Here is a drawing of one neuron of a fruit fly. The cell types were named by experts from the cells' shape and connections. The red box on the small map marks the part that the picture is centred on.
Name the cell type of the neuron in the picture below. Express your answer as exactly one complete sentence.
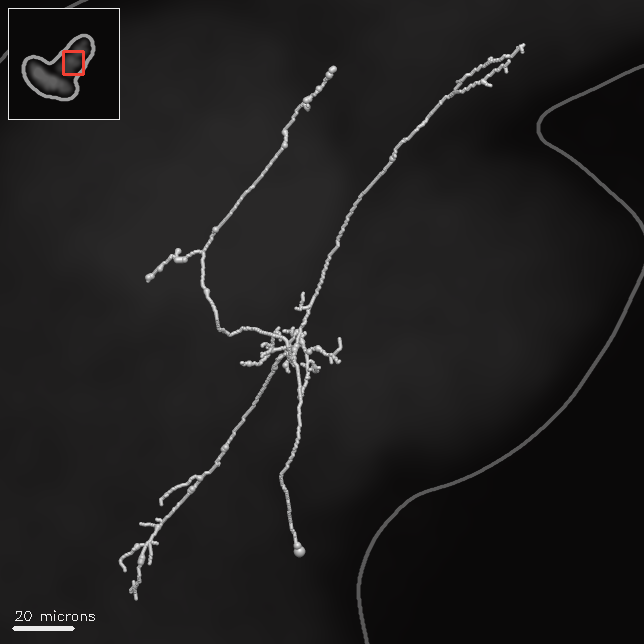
Cell type IN10B057 is what this neuron is.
